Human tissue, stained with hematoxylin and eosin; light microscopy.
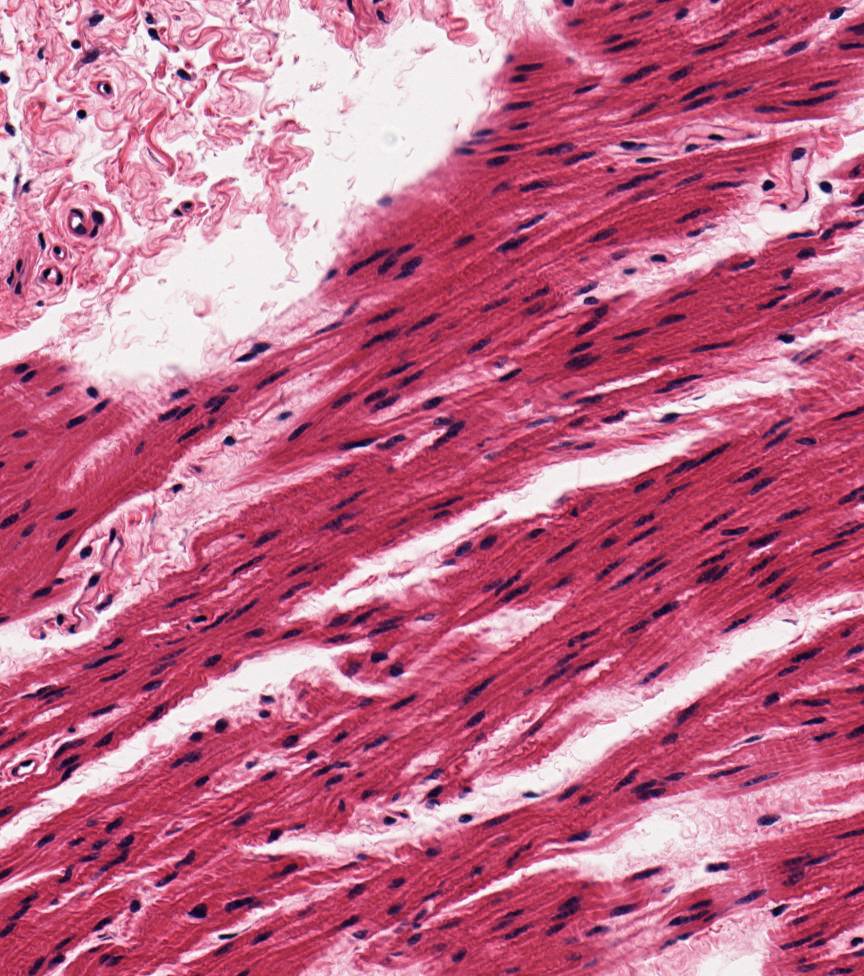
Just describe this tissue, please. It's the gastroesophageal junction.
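Muscle fibre bundles occupy most of the field, running diagonally from lower left to upper right. Thin strands of pale loose connective tissue with few nuclei lie between bundles. No fat cells anywhere in the field. Upper left corner holds loose connective tissue with wavy pink collagen fibres and small vessels.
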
